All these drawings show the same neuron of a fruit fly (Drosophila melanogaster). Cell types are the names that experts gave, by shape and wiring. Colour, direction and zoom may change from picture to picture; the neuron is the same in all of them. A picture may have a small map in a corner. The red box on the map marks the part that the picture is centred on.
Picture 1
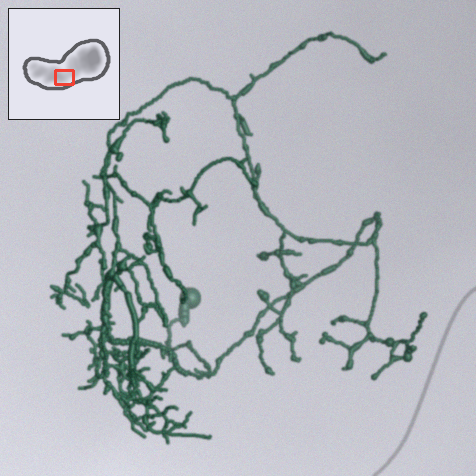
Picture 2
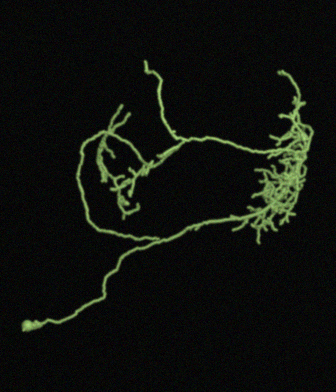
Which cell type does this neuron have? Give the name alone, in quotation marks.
"IN01A036"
